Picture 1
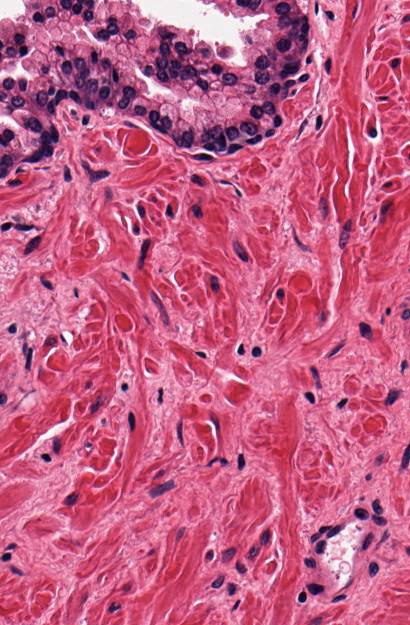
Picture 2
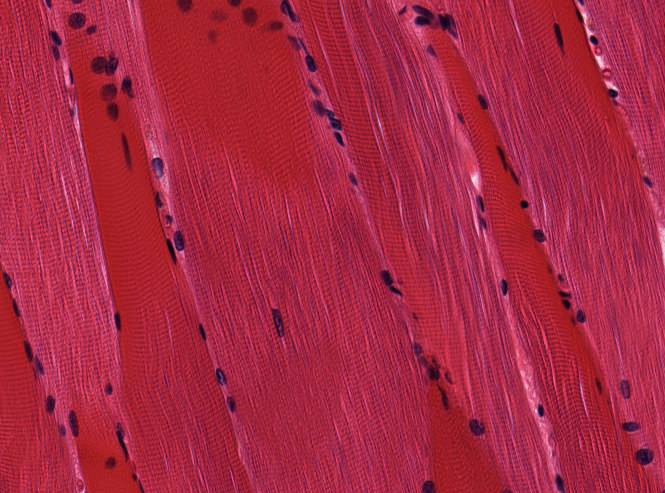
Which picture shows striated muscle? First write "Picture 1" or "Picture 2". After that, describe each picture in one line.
Picture 2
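In picture 1: Bright pink bundles of smooth muscle fill most of the field and run in many different directions.
In picture 2: The fibres show fine regular cross-striations across their width.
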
